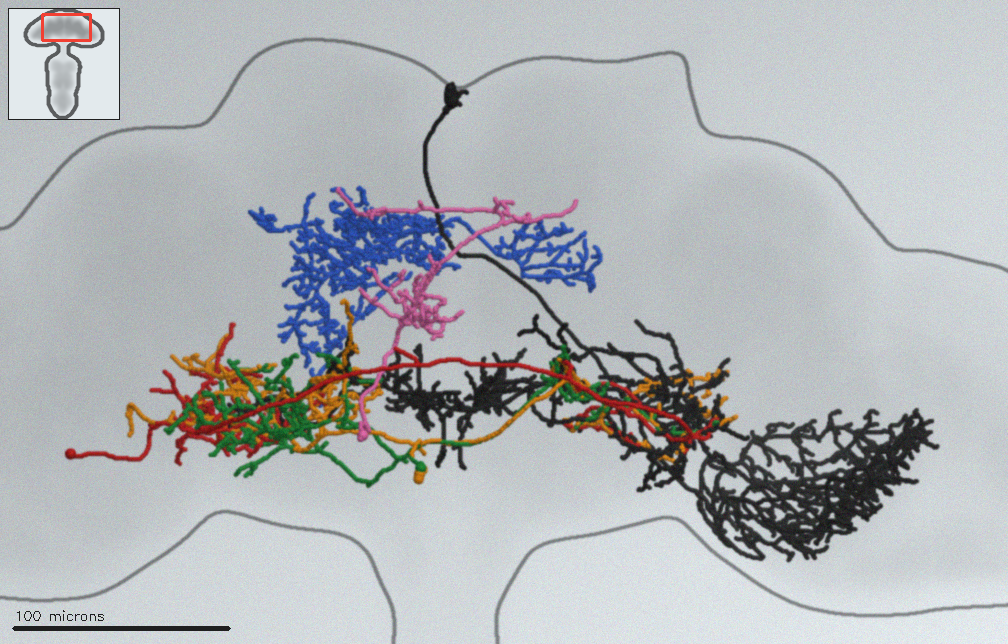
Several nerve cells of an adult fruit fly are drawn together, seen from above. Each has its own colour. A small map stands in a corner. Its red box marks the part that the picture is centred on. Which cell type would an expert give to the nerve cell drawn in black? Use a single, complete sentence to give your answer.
The nerve cell is typed under the name LT35.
